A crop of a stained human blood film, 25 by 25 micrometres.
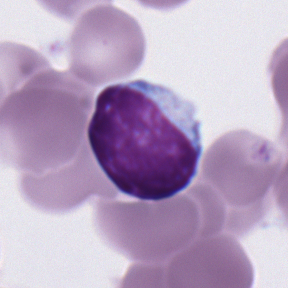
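Typical lymphocyte, the cell at the centre of a stained smear of human peripheral blood. Notice how its chromatin stains a dense, dark purple, and that no distinct nucleoli can be seen in the nucleus. The cytoplasm is a pale blue. At the upper right, where the cytoplasm lies, the cell's border is slightly ragged.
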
